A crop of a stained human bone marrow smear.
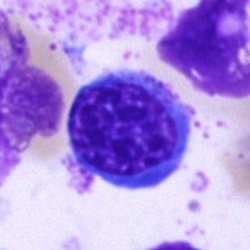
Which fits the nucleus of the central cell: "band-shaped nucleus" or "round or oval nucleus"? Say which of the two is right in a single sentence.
There is a compact round or oval nucleus in this cell.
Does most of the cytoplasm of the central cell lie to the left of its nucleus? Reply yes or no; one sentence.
No, rather than to the left, most cytoplasm lies to the right of the nucleus.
